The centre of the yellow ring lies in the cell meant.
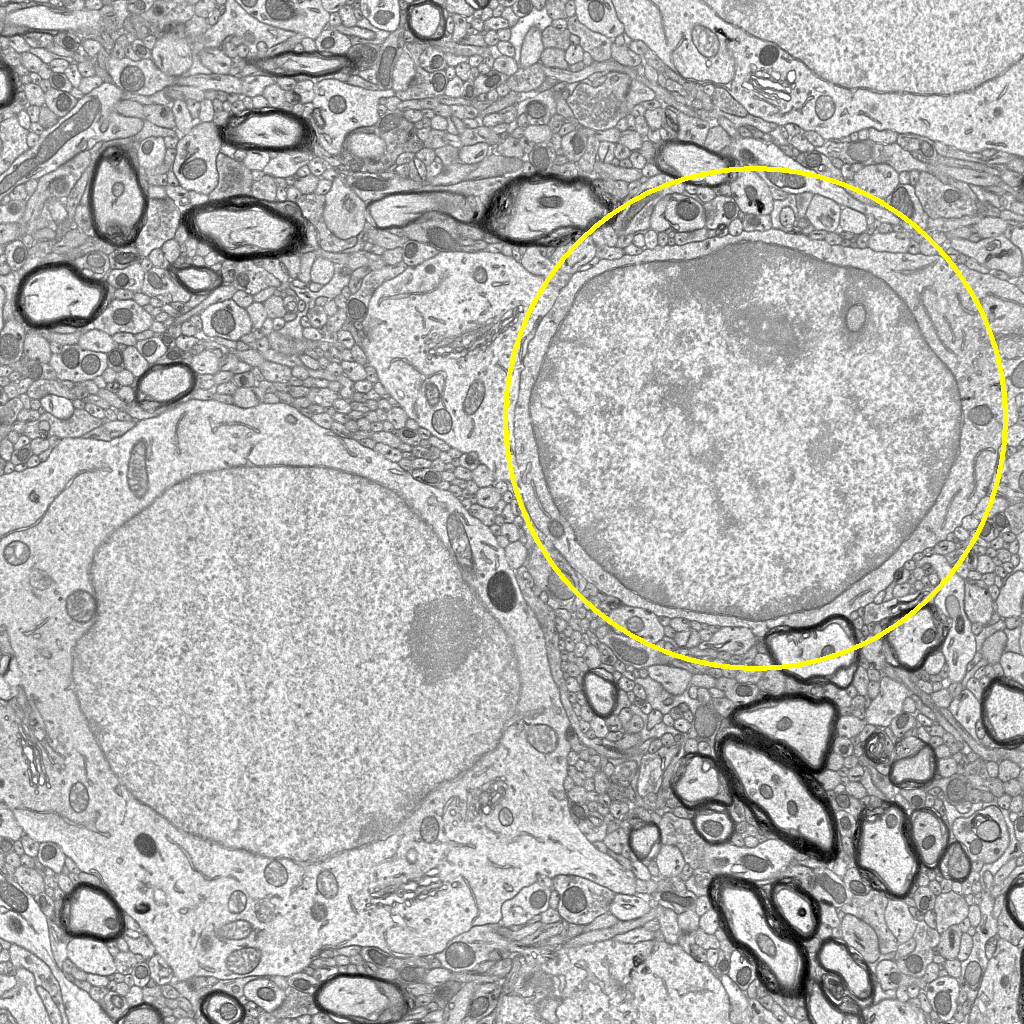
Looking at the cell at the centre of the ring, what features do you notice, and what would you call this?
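Start with the round nucleus, which lies wholly within the picture. Scattered through the paler nucleus, the chromatin forms irregular darker patches, and in places darker chromatin lies against the inner side of the envelope. Near the upper right edge of the nucleus sits a small oval membrane-bound body. What you are looking at is an oligodendrocyte.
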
